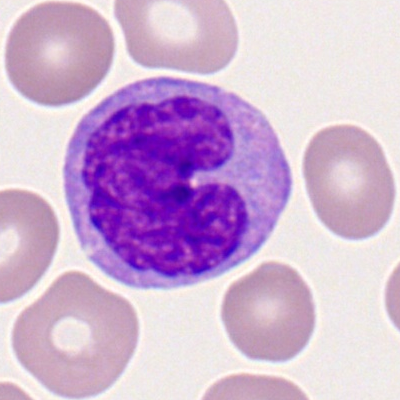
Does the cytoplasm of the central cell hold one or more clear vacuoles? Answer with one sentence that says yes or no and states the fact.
No, no vacuoles can be seen in the cytoplasm of this cell.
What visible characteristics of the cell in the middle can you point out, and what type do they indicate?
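Smooth, roughly round cell. Nucleus fills most of it, deep notch on its right side. Cytoplasm pale blue-violet. Monocyte.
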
